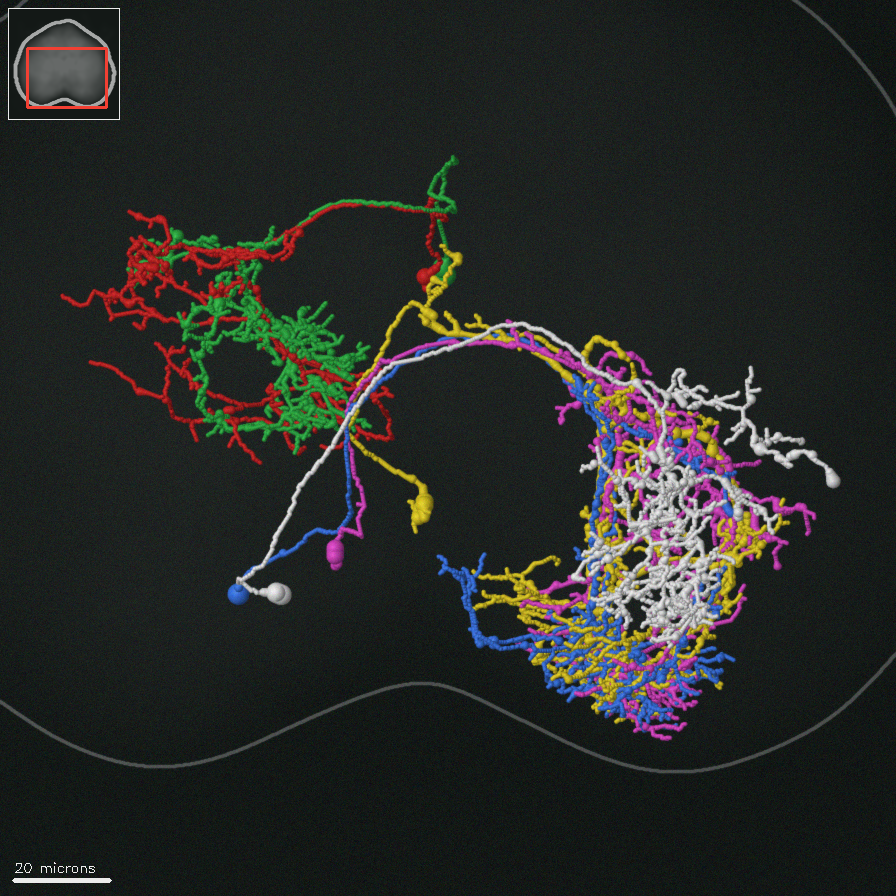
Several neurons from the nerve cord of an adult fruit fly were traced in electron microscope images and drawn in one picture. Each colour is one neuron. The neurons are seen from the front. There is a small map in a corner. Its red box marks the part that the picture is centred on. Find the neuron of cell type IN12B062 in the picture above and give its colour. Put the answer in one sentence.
The colour is red.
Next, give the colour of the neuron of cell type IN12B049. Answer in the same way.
The colour is white.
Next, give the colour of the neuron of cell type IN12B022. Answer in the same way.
The colour is yellow.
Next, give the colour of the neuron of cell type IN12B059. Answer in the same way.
The colour is blue.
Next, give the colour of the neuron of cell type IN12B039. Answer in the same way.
The colour is green.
